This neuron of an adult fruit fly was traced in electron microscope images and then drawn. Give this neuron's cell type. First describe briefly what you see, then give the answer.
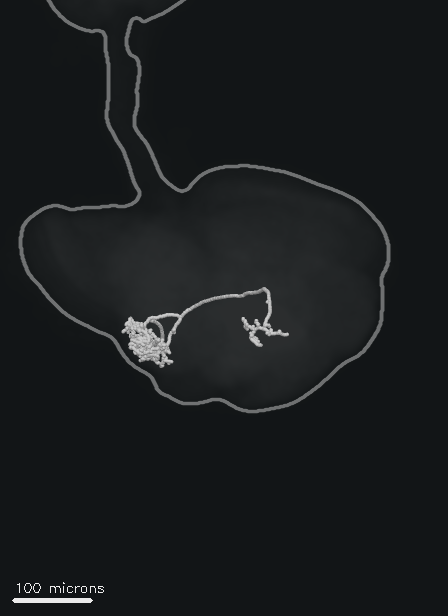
From left to right in the picture it spans about 200 microns. In this view it is wider than it is tall. This is a central-brain intrinsic neuron. The cell type is AVLP261_a.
